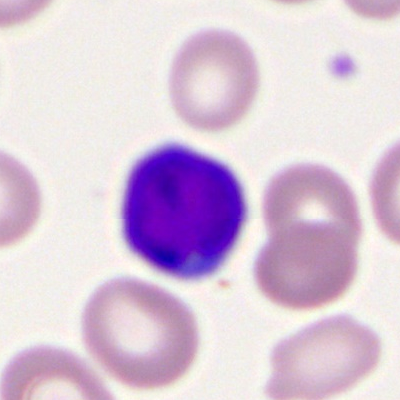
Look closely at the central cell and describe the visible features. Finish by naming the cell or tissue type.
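Looking at the shape first, it is roughly round, though the contour is slightly angular. The edge seems smooth, with no surface projections that I can find. The nucleus takes up nearly the whole cell, and I can see no granules in the cytoplasm. So this is a lymphocyte.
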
